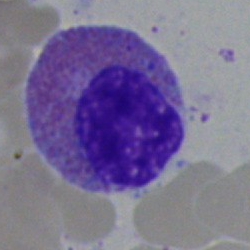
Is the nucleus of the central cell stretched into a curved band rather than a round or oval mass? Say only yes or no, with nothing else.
No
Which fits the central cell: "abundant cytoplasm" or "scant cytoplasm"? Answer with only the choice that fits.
Abundant cytoplasm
